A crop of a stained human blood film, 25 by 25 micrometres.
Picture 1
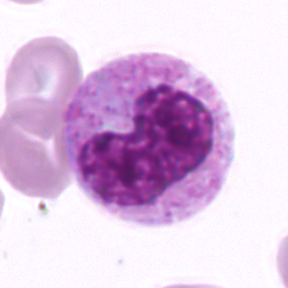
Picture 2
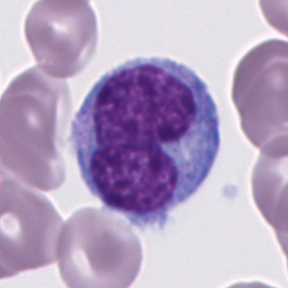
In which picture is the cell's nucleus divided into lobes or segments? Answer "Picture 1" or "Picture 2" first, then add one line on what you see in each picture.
Picture 2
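What picture 1 shows: The nucleus is kidney-shaped, with its notch on the left side.
What picture 2 shows: The notch divides the nucleus into an upper and a lower lobe.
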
